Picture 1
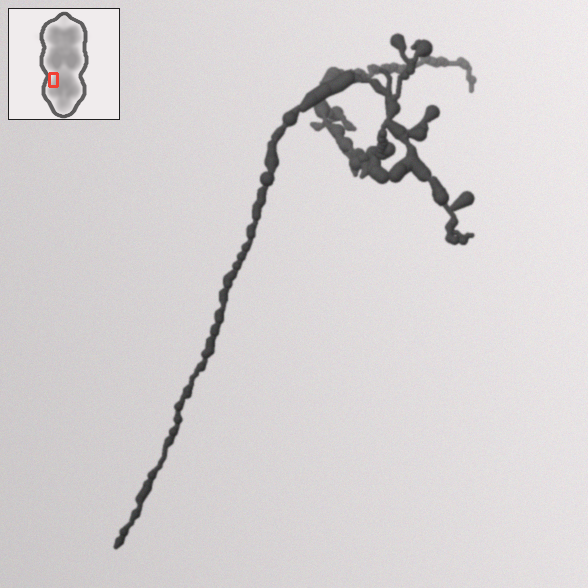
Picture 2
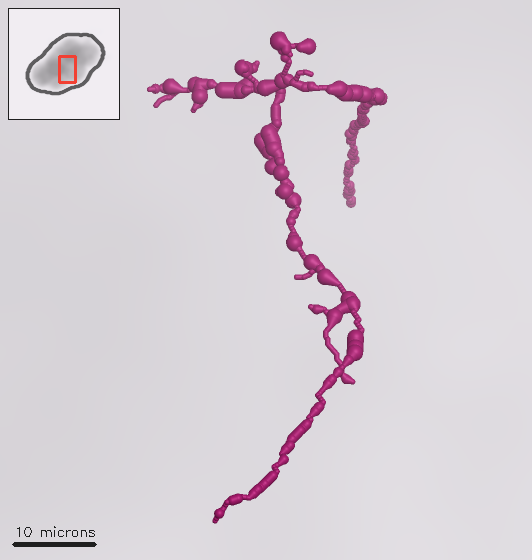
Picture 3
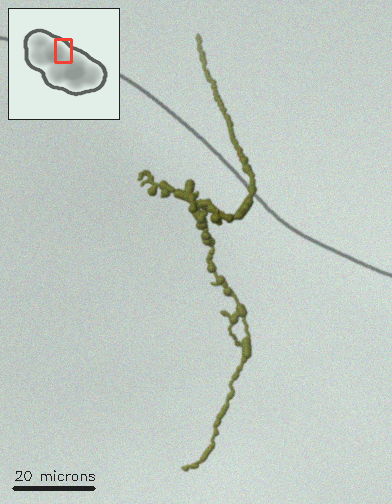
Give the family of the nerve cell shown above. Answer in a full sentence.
The family is class mechanosensory tactile.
